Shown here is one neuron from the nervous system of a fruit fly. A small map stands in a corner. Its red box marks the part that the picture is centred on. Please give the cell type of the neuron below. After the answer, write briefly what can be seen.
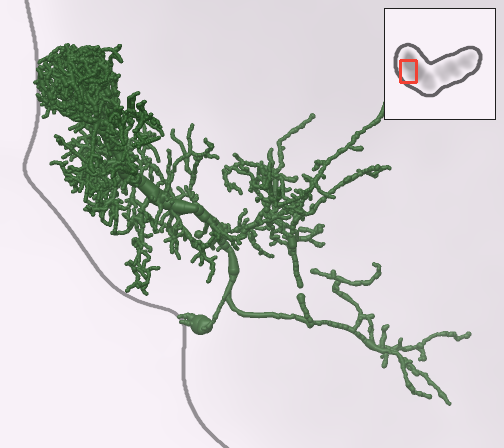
It is of cell type AL-AST1. This is a central-brain intrinsic neuron. More than a hundred branch ends can be seen. In this view it is about as wide as it is tall.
